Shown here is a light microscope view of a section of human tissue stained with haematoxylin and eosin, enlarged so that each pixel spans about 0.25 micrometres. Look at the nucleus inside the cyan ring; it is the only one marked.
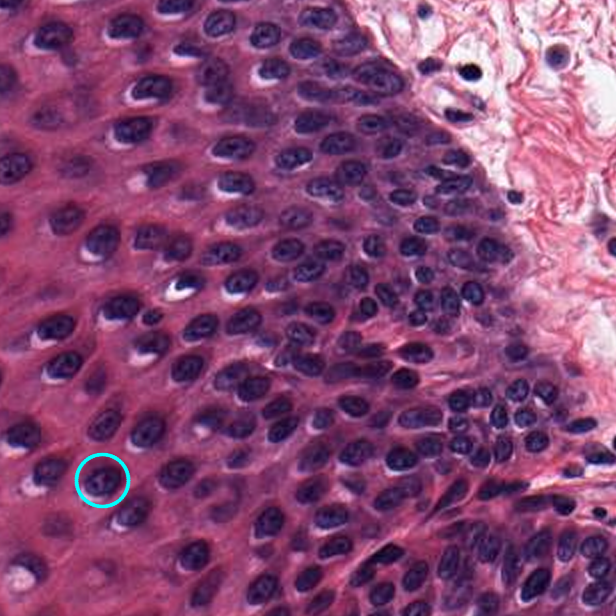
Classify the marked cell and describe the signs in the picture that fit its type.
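The marked nucleus belongs to a squamous epithelial cell. The nucleus is oval, dark purple, and about the same size as the nuclei of the neighbouring cells. The nucleus sits in the middle of the cell, with a thin clear crescent along its lower edge. The cytoplasm is pink and fairly plentiful around the nucleus, and the cell has a faint polygonal outline where it meets its neighbours. The cell lies among similar evenly spaced cells with oval nuclei, in the thicker layers away from the pale fibrous tissue at the upper right.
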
